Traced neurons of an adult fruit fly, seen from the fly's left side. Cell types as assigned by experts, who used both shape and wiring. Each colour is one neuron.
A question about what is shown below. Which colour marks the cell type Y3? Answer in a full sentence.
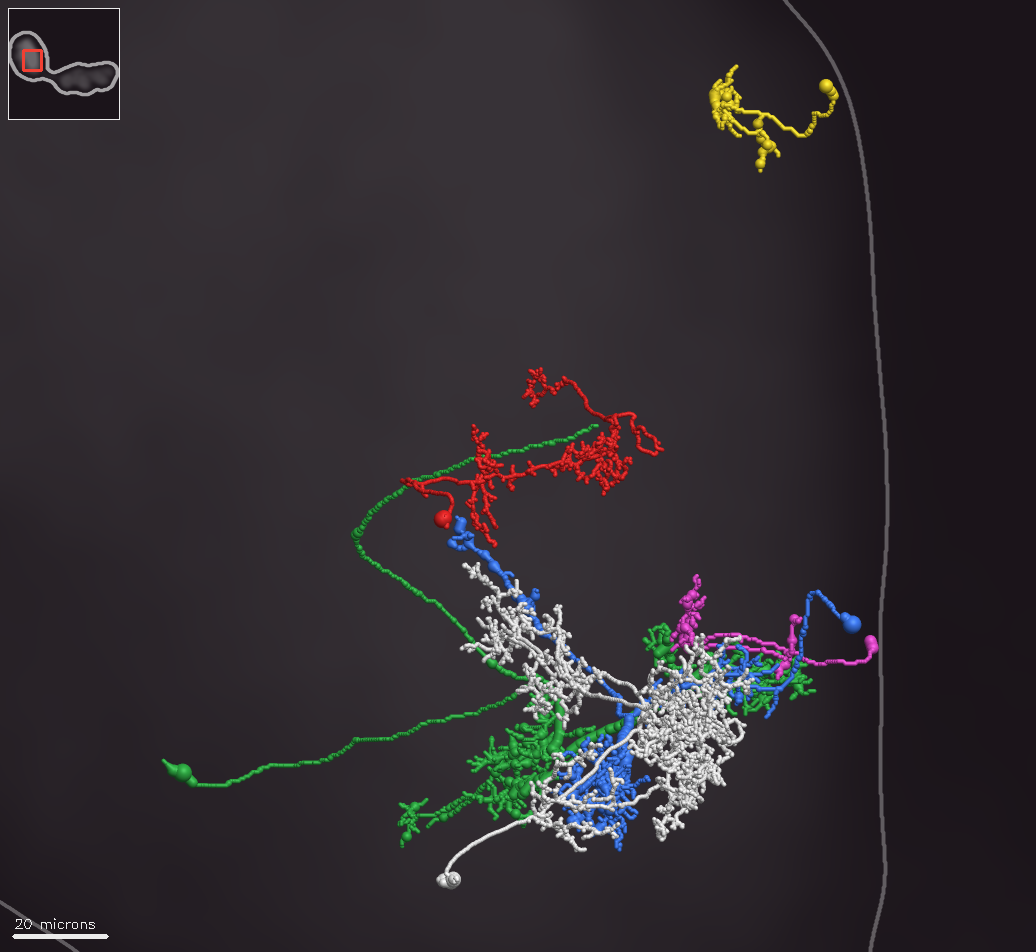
The colour is blue.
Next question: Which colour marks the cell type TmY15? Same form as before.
The colour is white.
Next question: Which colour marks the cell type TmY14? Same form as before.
The colour is green.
